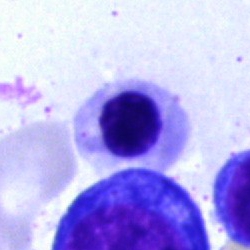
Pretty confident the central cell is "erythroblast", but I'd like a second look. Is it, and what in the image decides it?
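Deciding feature: pale greyish-blue cytoplasm forming a moderate rim around the nucleus on all sides.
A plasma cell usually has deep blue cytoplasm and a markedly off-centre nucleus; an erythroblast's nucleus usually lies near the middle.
Verdict: erythroblast fits; plasma cell does not. Chromatin very dark and dense, almost no pale areas.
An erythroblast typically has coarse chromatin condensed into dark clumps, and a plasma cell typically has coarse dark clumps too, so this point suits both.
No nucleoli visible.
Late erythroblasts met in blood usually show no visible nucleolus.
No granules; outline round and smooth. A larger cell with deep blue cytoplasm touches the lower edge.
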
